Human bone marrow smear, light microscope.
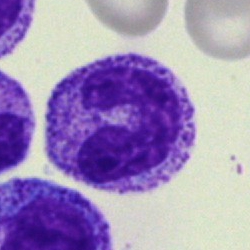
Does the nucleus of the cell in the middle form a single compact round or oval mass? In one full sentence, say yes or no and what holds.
No, there is a curved band-shaped nucleus without separate lobes, not a round or oval one.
